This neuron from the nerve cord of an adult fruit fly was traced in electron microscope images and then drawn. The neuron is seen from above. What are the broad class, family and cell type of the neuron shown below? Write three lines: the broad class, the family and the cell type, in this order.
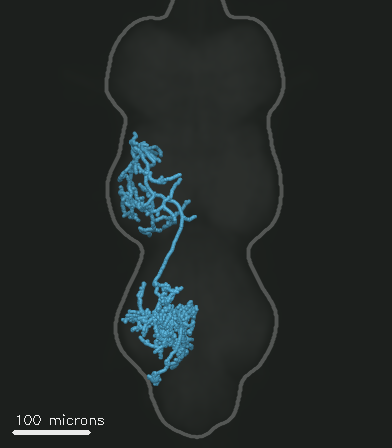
nerve-cord intrinsic neuron
hemilineage 03A
IN03A003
